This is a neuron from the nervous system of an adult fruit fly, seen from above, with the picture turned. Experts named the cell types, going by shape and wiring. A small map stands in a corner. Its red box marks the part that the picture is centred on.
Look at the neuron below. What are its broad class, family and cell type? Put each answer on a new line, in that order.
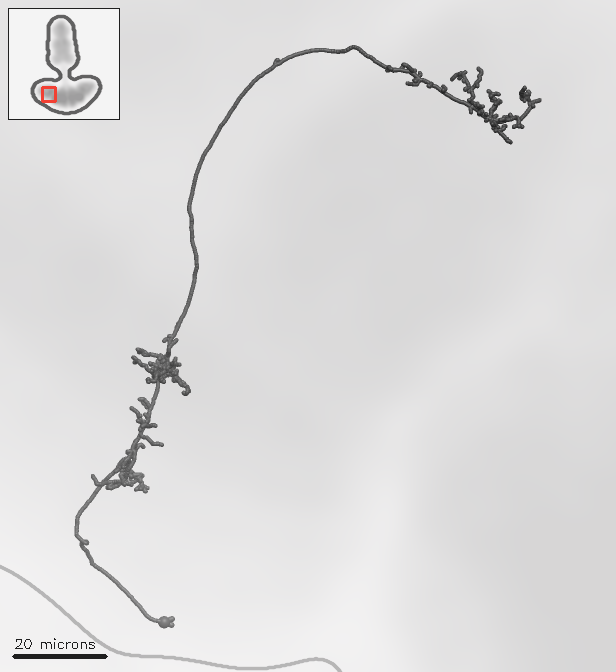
optic-lobe intrinsic neuron
Tm
Tm5Y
